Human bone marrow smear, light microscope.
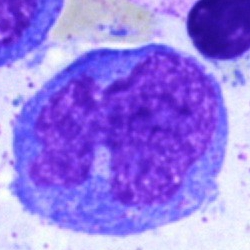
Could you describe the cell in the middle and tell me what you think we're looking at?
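Smooth border on this one, and the outline's roughly round. The nucleus is folded, with a deep pale cleft coming in from its lower edge. Chromatin's fine and lacy, not coarsely clumped. The rim of cytoplasm is widest below the nucleus. It's a monocyte.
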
